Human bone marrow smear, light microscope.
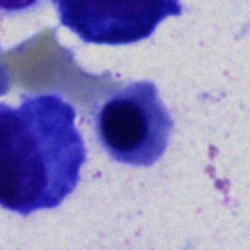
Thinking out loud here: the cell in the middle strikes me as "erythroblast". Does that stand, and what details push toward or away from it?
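Erythroblast is the right name for this cell, rather than proerythroblast.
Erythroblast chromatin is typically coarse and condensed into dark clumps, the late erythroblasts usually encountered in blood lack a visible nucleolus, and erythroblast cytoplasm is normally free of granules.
Correspondingly, the chromatin here is very dark and dense throughout, no nucleolus is visible, and the cytoplasm shows no granules. The nucleus lies off-centre toward the left; the blue cytoplasm forms a moderate rim, widest on the right; the outline is somewhat angular rather than smoothly round.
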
